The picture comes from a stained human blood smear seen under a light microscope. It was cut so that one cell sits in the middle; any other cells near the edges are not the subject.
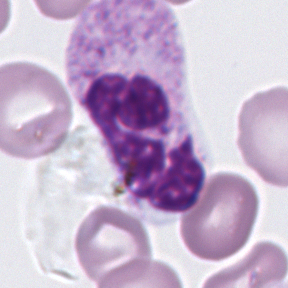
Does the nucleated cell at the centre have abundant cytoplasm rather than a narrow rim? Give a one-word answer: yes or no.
Yes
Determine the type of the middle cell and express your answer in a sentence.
The central cell, amid any neighbouring cells, is a segmented neutrophil.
